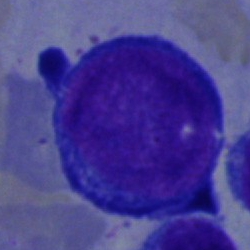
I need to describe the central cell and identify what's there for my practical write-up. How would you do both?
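Look first at the chromatin: it is fine and evenly spread. Around the nucleus, the cytoplasm forms only a thin rim, and it stains deep blue. You won't find any granules in it. This is a proerythroblast.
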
